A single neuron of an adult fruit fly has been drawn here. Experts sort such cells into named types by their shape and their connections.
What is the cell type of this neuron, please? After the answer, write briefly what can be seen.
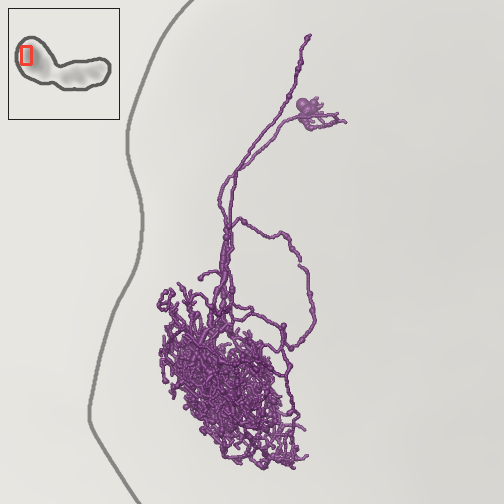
Its cell type is AVLP216. It is a central-brain intrinsic neuron. The picture shows dozens of branch ends. In this view it is taller than it is wide.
